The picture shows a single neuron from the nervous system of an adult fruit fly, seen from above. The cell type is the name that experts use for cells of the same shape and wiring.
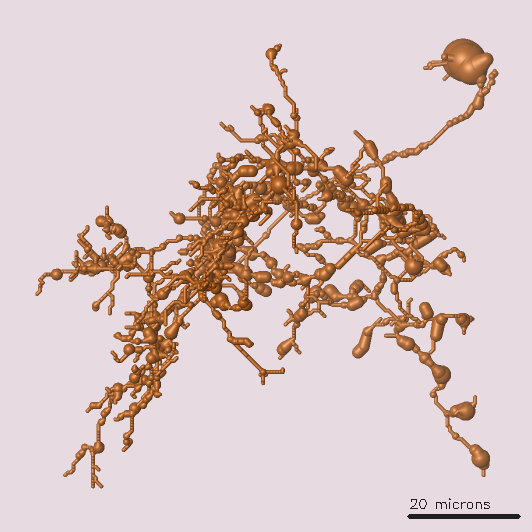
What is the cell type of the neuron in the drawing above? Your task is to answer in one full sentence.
The type assigned to this neuron is GNG198.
